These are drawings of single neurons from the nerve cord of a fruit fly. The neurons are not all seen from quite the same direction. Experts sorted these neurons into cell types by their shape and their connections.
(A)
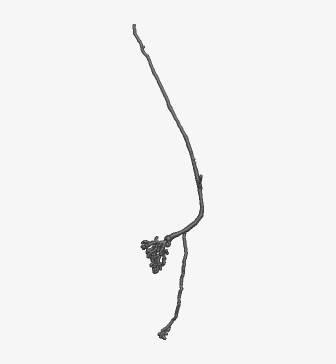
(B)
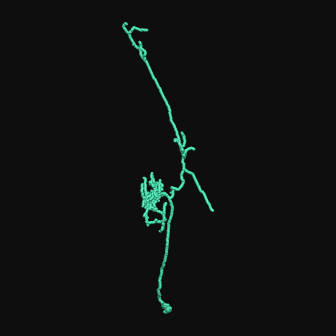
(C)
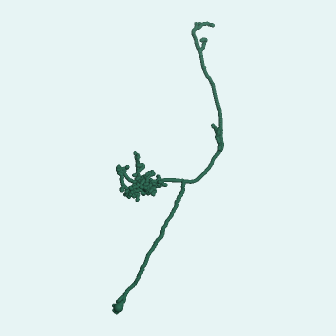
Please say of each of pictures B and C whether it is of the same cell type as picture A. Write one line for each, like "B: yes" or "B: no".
B: no
C: yes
